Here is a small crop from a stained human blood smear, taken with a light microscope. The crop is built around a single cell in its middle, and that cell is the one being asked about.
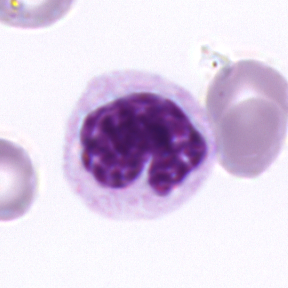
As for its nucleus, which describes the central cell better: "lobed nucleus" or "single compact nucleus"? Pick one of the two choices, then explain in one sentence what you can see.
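Single compact nucleus. The nucleus is kidney-shaped, with a deep notch cut into its lower edge.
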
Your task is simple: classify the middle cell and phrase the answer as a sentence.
This crop has a band neutrophil at its centre.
